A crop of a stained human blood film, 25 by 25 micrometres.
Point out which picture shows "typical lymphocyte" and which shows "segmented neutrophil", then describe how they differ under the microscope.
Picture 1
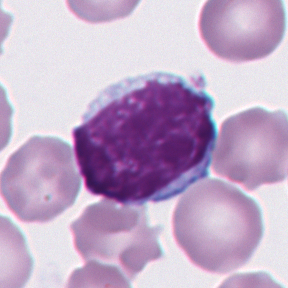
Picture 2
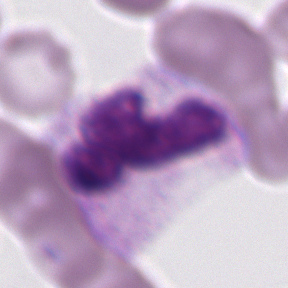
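So, picture 1 is the typical lymphocyte, and picture 2 is the segmented neutrophil. Starting with the nucleus: in picture 1 it is a single rounded oval mass without lobes, while in picture 2 it is an elongated, curved mass lying across the upper half of the cell, with a deep notch in its upper edge.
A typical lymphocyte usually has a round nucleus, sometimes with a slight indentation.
Then the cytoplasm: in picture 1 it forms only a thin rim around the nucleus and is pale blue, whereas in picture 2 it is very pale lilac.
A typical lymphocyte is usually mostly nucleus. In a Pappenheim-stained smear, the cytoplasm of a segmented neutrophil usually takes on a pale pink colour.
As for granules, picture 1 shows none at all, and picture 2 shows no coarse ones.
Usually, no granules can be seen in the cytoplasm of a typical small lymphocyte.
The chromatin is dense and dark purple in both, with coarse clumps in picture 1, and picture 2 shows no nucleoli.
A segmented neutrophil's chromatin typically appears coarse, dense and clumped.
One last thing: the upper edge of the cell in picture 1 is frayed, with a small projection at the upper right.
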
